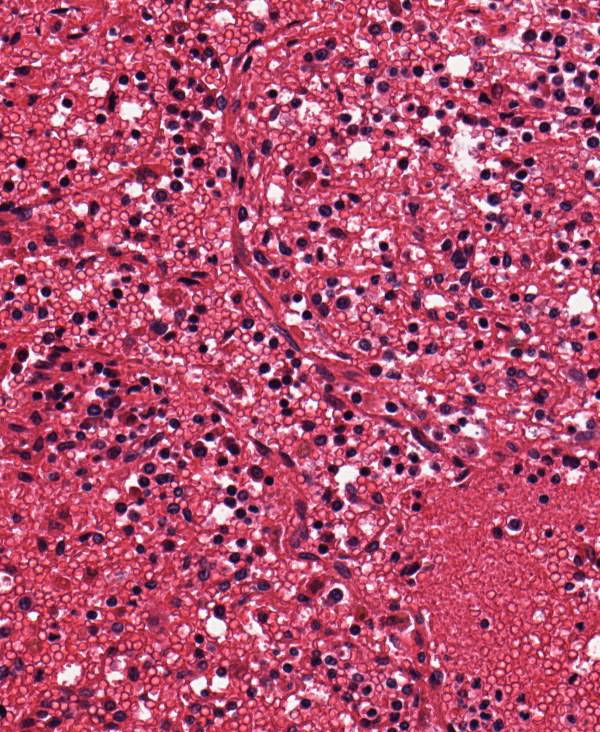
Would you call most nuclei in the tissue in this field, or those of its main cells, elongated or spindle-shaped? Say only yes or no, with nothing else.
No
